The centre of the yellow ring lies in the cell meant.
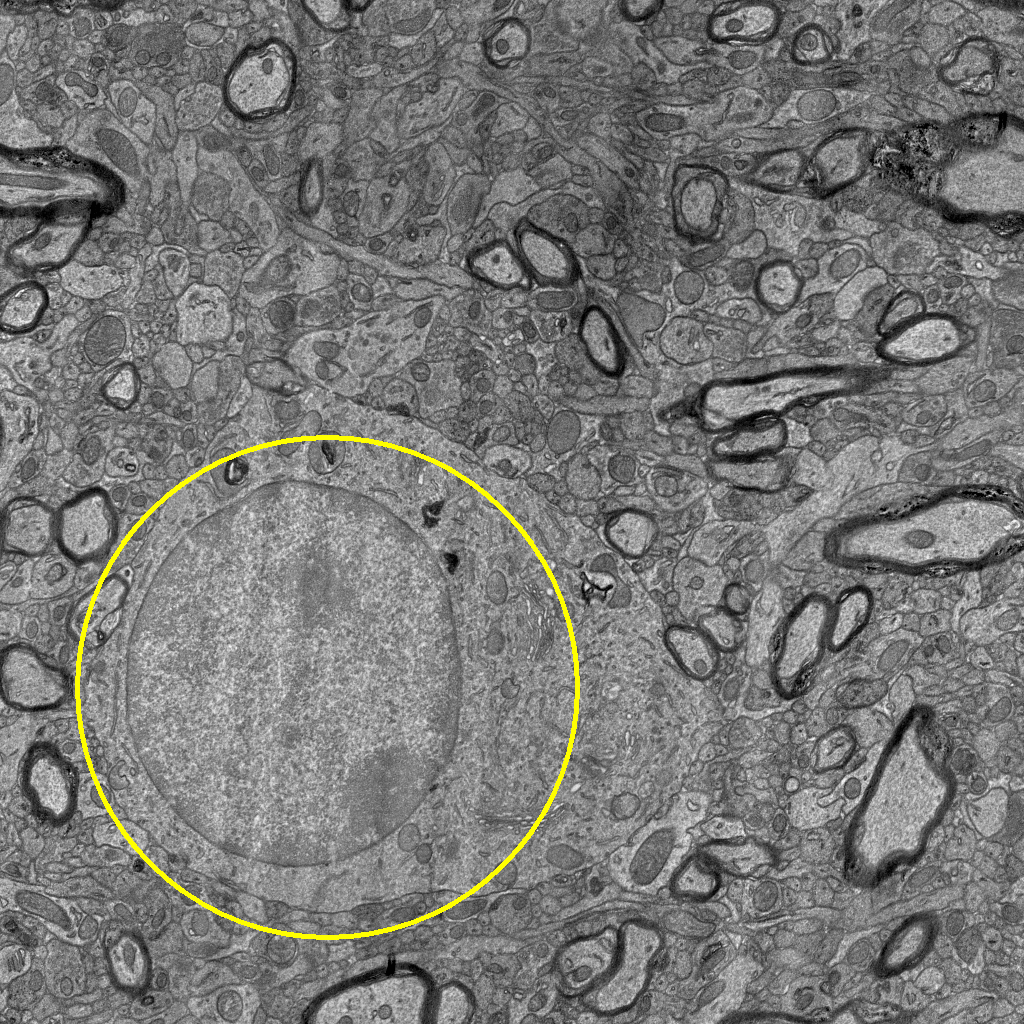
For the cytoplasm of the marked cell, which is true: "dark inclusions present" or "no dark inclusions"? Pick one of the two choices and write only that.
Dark inclusions present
